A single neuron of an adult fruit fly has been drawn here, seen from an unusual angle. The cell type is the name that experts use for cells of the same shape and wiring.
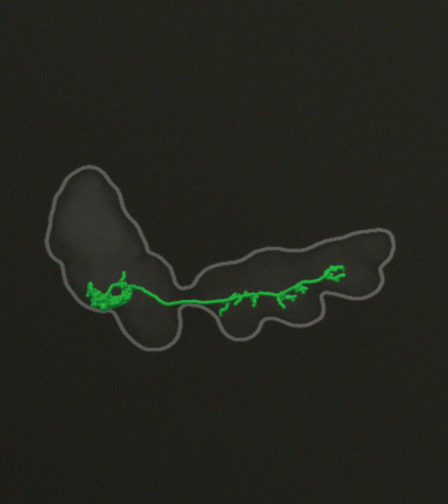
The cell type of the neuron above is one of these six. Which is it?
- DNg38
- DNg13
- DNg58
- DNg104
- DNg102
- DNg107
DNg38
